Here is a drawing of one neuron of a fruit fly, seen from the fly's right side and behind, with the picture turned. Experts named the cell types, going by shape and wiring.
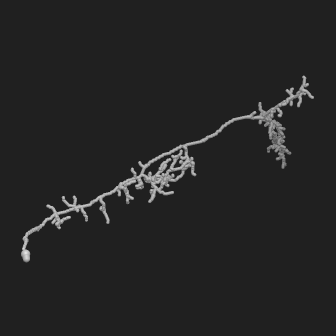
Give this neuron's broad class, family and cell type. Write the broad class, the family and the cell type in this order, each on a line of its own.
optic-lobe intrinsic neuron
TmY
TmY5a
